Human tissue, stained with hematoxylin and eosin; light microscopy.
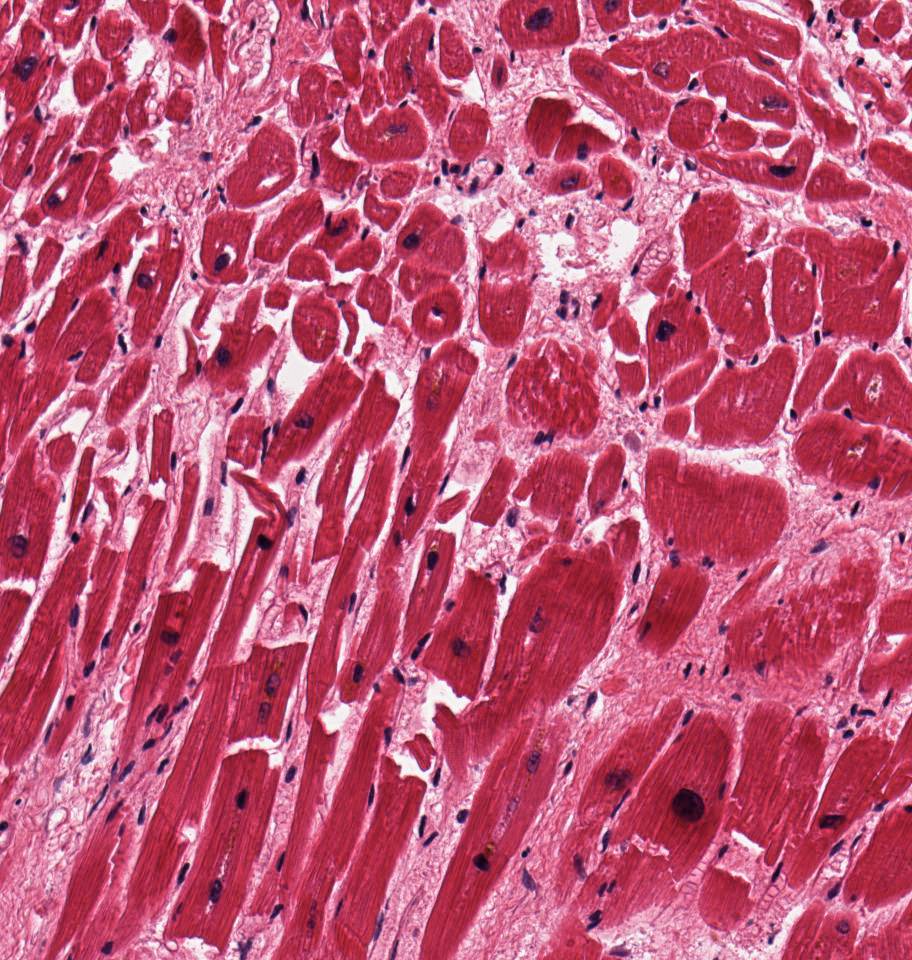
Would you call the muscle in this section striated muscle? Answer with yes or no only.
Yes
